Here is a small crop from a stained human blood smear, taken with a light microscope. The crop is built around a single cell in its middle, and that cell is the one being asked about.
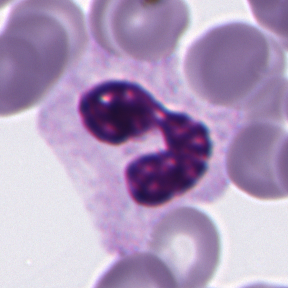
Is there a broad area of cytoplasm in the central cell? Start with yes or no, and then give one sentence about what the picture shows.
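Yes. The cytoplasm is plentiful and pale pinkish-lilac.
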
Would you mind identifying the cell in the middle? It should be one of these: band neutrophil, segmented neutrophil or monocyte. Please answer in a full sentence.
Present in the middle of the crop is a segmented neutrophil.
